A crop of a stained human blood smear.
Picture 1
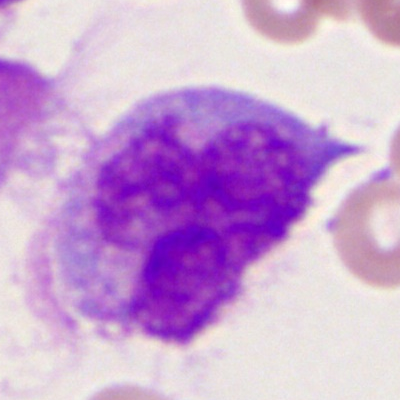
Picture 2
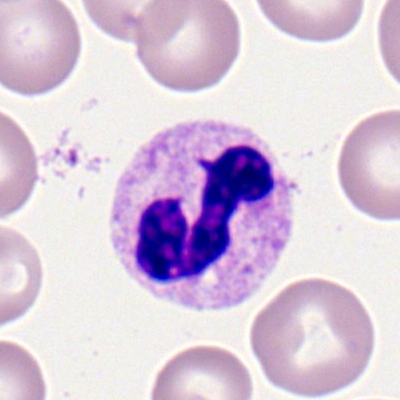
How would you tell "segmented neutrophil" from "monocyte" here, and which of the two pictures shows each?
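Picture 1 shows a monocyte and picture 2 a segmented neutrophil. Outline: the monocyte's is irregular and tapers to a pointed extension at the upper right, whereas the segmented neutrophil's is round and smooth. Cytoplasm: both cells have plenty of it, pale greyish-blue in the monocyte and pale pinkish-lilac in the segmented neutrophil.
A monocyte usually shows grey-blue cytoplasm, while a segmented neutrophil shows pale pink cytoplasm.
Granules: fine lilac granules are scattered throughout the segmented neutrophil's cytoplasm, whereas no coarse dark granules are seen in the monocyte.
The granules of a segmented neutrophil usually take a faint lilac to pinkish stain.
On its left side, the monocyte's cytoplasm also looks pale and frothy. Nucleus: in the segmented neutrophil it runs diagonally from lower left to upper right, with dark purple, coarsely clumped chromatin and no visible nucleoli, while the monocyte's chromatin is clumped into darker patches with paler gaps between them.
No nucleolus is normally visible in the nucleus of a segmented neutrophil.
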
